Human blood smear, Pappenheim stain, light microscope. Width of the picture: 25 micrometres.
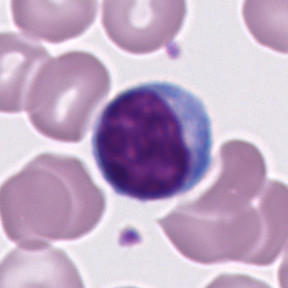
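Typical lymphocyte with a round, smooth outline. The round nucleus shows no indentation. Next to the nucleus the cytoplasm is paler than at its outer edge, and no granules are seen in it.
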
